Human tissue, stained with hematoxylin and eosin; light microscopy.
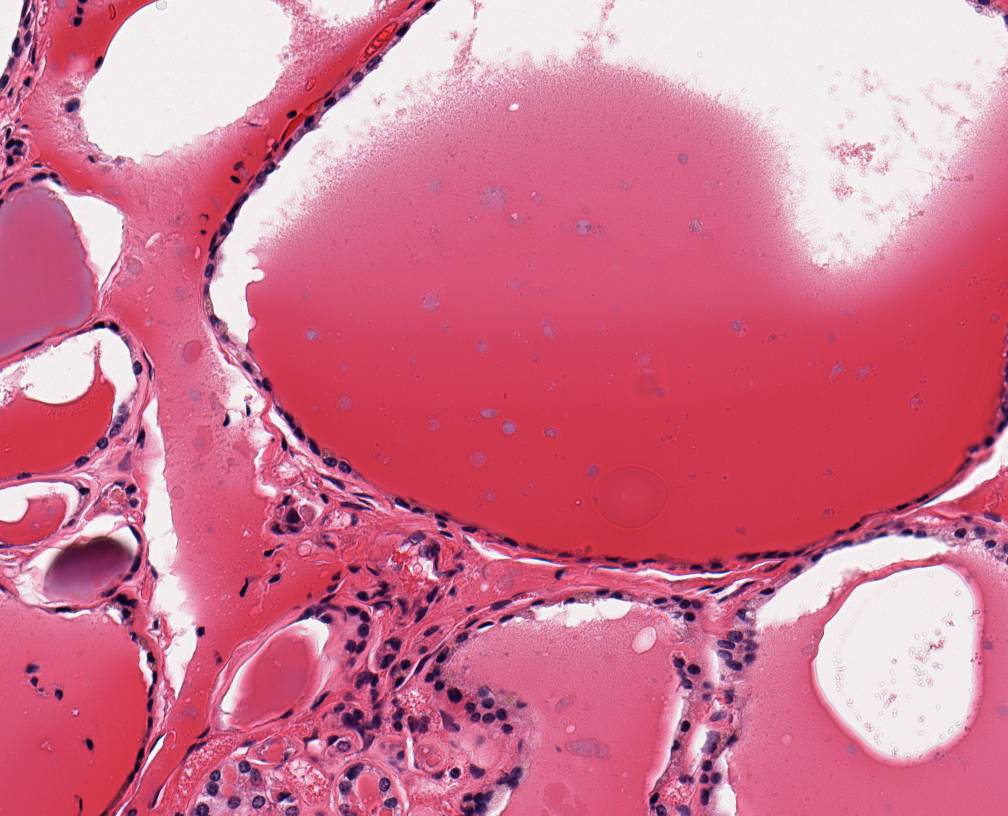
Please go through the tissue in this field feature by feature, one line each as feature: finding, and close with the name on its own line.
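Follicle: one large round one, colloid-filled, upper centre and right
Lining: single layer of flattened cells, thin dark elongated nuclei
Neighbours: smaller follicles crowding lower centre, cuboidal cells, round nuclei
Colloid: homogeneous bright pink, small pale round vacuoles
Tissue: thyroid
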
